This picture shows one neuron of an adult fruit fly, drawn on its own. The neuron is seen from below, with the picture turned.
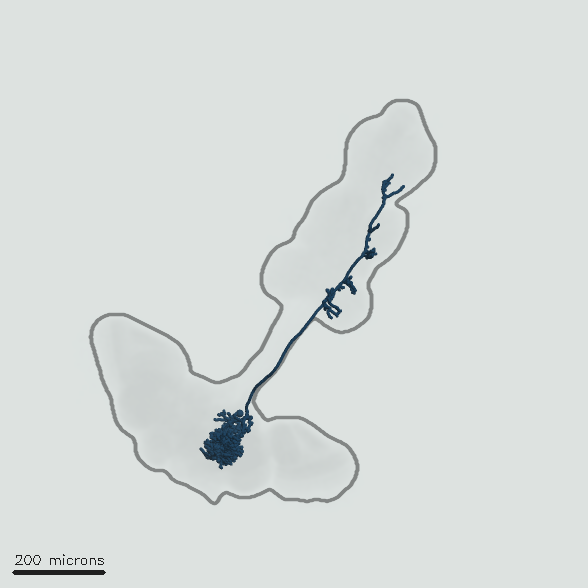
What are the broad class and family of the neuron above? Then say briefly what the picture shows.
Its broad class is descending neuron. The family is DNpe. It runs through the neck, between the brain and the nerve cord. From top to bottom in the picture it spans about 650 microns.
